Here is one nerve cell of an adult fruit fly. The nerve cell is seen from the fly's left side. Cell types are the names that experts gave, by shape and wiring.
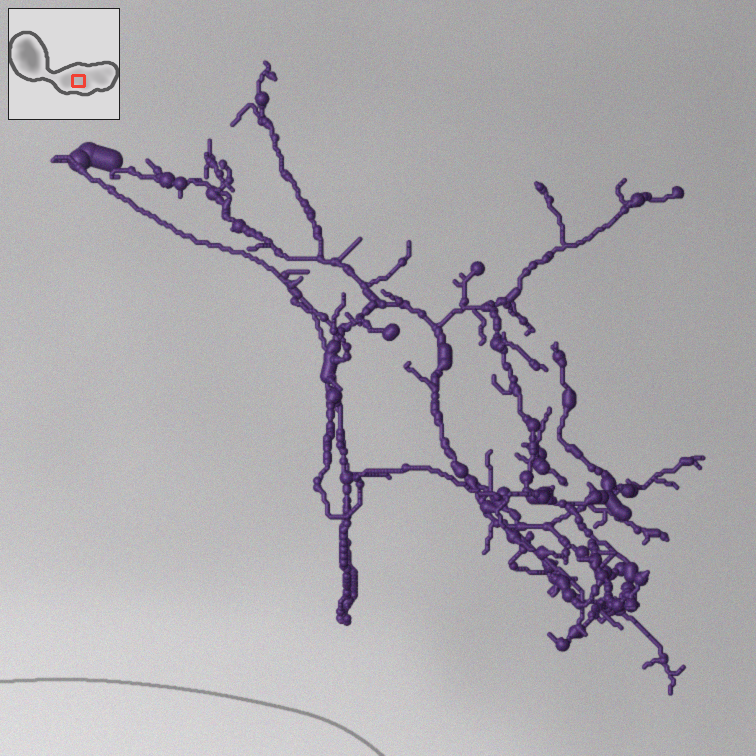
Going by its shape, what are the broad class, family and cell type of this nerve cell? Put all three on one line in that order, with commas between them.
nerve-cord intrinsic neuron, hemilineage 01A, IN01A076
